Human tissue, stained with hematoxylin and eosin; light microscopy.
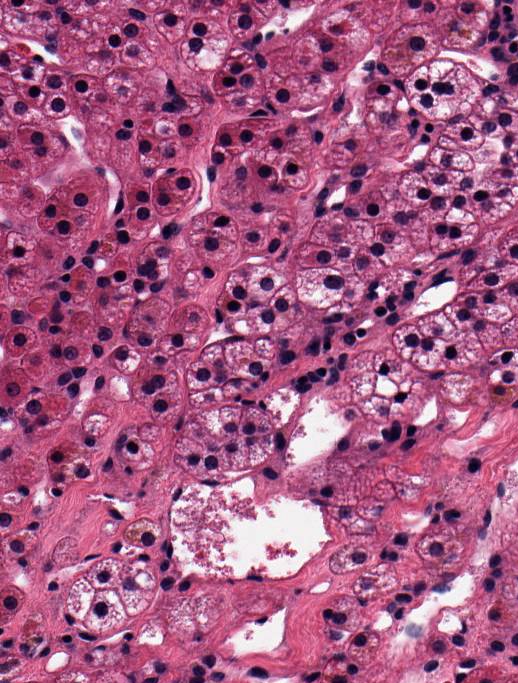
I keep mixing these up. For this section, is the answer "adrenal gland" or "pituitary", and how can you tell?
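This is adrenal gland.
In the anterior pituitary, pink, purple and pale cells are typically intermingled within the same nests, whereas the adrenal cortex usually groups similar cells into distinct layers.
Here the cells are grouped by region: pale, finely vacuolated, foamy cells lie toward the right and centre, and cells with denser pink cytoplasm toward the upper left.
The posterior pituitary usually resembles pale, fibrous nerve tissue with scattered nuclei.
Instead, large polygonal cells fill the whole field in small nests and cords, separated by thin stromal strands holding small dark elongated nuclei.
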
